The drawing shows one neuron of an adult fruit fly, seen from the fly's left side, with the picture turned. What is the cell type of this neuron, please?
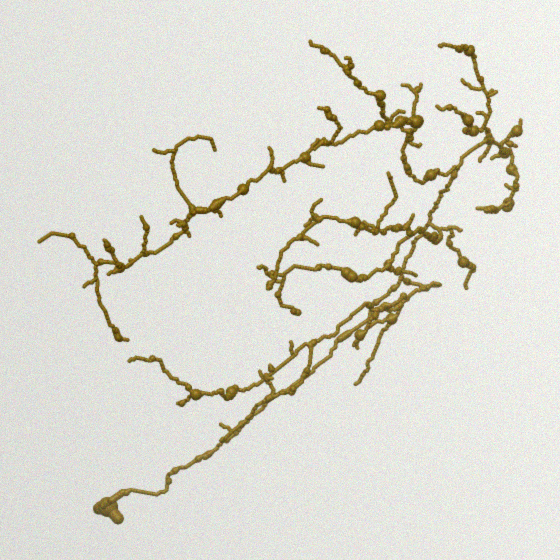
Cm11c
